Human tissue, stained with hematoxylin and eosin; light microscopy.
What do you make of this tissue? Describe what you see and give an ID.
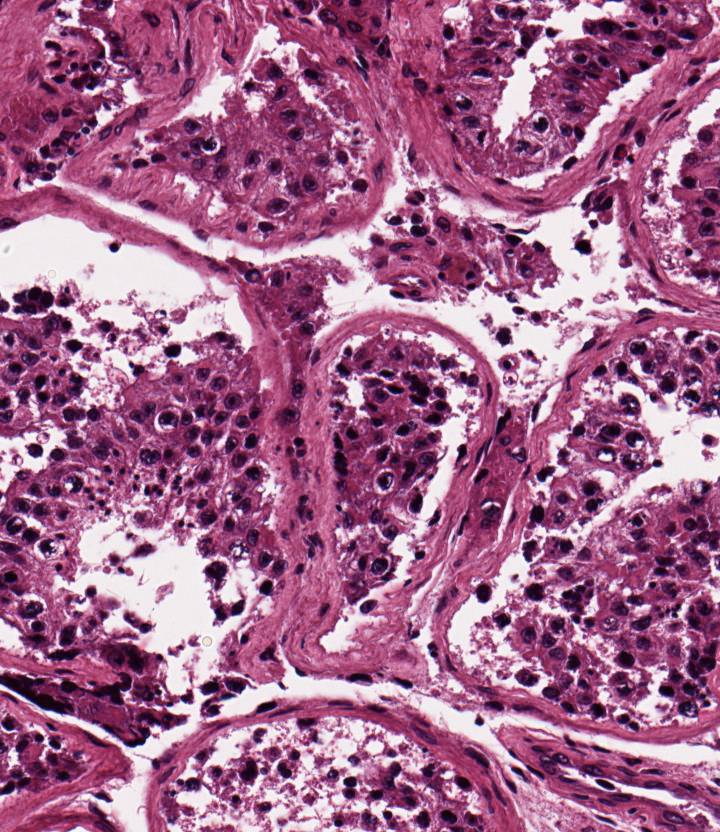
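Closely packed tubules, rounded and elongated, cut across and obliquely; narrow interstitial spaces between. Each sits in a thick pink fibrous band whose flattened spindle nuclei run along the wall. Within, many layers of round-nucleated cells rather than one epithelial layer. Loose cells with small dark condensed nuclei lie detached centrally, mostly left and lower. This is testis.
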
